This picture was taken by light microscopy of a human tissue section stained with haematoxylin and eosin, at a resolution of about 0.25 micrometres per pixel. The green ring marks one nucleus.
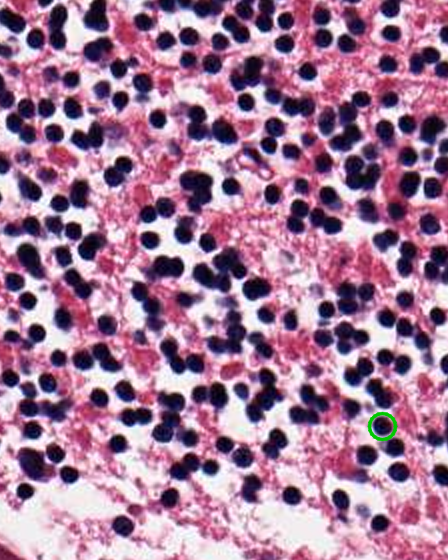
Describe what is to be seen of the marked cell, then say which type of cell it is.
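The nucleus is round and stains very dark, almost uniformly so, with no inner detail visible at this scale. Its nucleus is about the same size as the many other dark round nuclei around it. Little or no cytoplasm can be made out; the dark nucleus seems to sit directly against the surrounding pink, stringy material and pale clear spaces. It lies among many similar dark round nuclei, loosely scattered rather than in rows, with pink fibrillar strands and pale gaps between them. The marked nucleus belongs to a cerebellar granule cell.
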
